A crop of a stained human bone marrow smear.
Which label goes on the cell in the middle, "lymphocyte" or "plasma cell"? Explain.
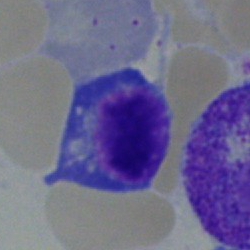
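It is a plasma cell. The deciding feature is the cytoplasm, which is a deep, strong blue.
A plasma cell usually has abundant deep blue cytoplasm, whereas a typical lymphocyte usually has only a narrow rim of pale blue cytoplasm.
The outline is angular and irregular; small clear vacuoles lie left of the nucleus, and a short pointed cytoplasmic tag projects at lower left.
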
